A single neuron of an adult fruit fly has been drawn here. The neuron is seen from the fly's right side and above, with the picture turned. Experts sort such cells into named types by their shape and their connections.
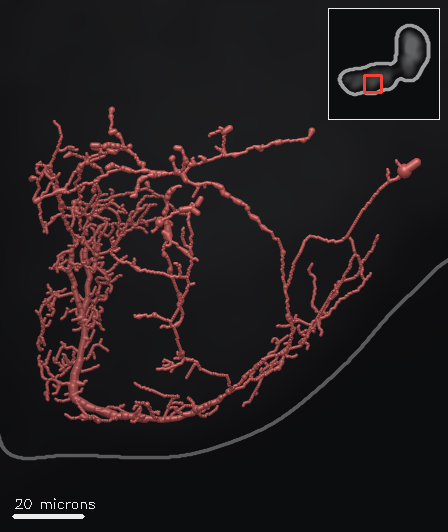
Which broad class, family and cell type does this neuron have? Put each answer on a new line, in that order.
nerve-cord intrinsic neuron
hemilineage 08A
IN08A012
